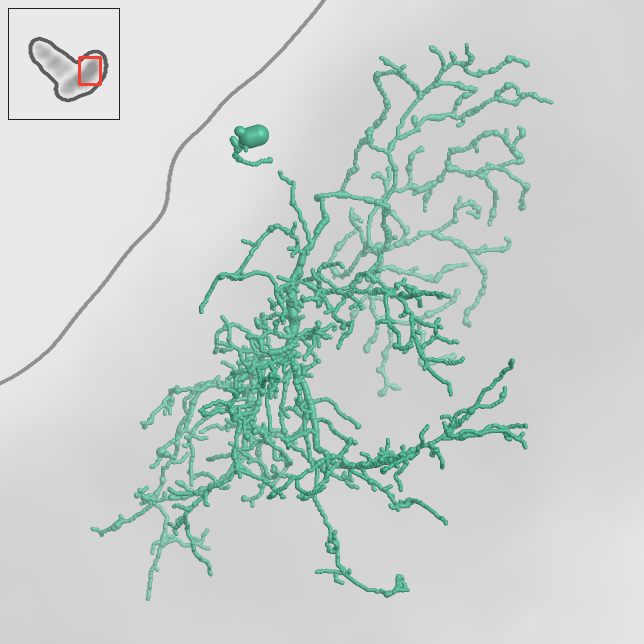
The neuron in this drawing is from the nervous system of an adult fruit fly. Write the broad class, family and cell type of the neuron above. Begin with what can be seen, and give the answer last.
The cell body can be seen at the top of the picture. The picture shows more than a hundred branch ends. It is a visual centrifugal neuron. Its family is hemilineage VLPp&l1_posterior. It is of cell type LoVC15.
